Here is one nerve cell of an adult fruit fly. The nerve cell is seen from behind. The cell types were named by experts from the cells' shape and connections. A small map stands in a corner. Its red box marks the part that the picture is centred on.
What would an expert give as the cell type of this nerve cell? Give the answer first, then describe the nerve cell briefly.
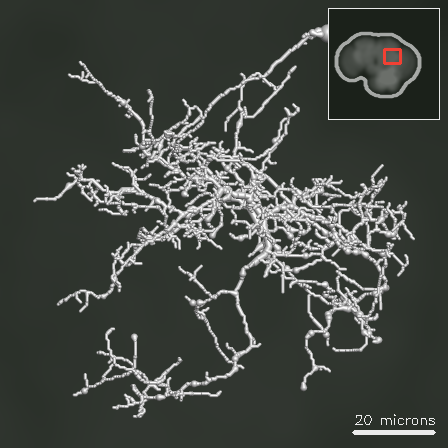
The cell type is PVLP096. Its broad class is central-brain intrinsic neuron. By the scale bar it is about 95 microns tall in this view. The picture shows more than a hundred branch ends.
